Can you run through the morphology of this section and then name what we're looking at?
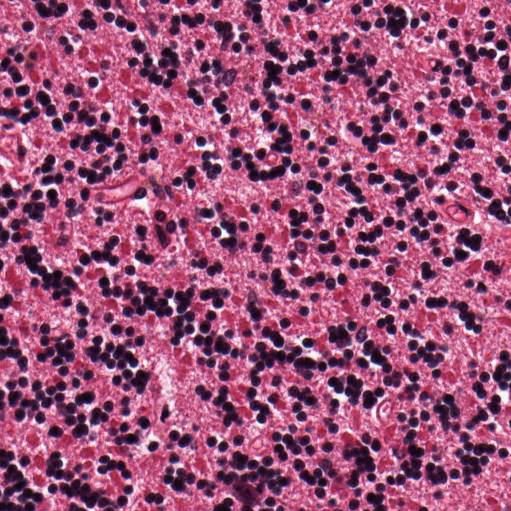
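Almost everywhere I look there are small, round nuclei, deeply stained with haematoxylin and showing almost no cytoplasm; they make up the great majority. Between them the material is pink and finely fibrillary. Here and there, on the right side for instance, a few larger cells stand out, with pinker cytoplasm and paler nuclei. I don't see any fat cells. This is cerebellum.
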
